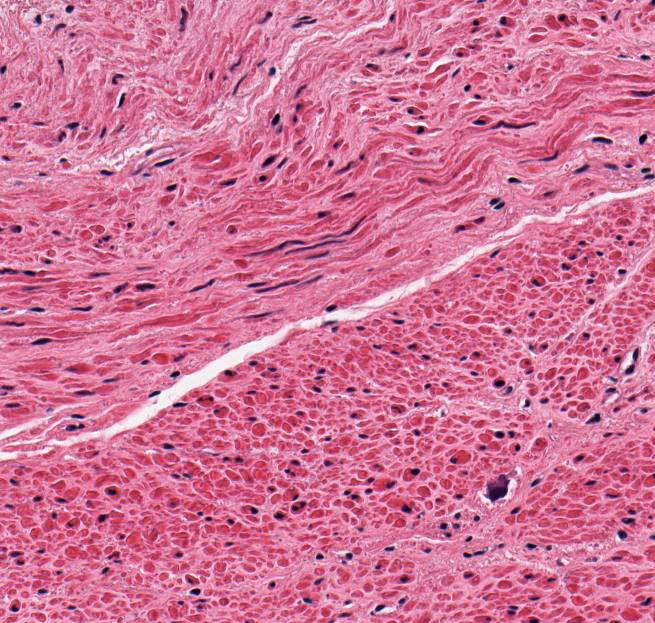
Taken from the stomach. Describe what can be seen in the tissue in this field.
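There are two muscle layers here, cut in different planes: lengthwise in the upper left, across in the lower right. Up top the smooth muscle cells run as wavy spindles, sloping from the left edge toward the upper right, with elongated, dark, cigar-shaped nuclei along the fibres. Below, the cross-cut cells are small rounded pink profiles, and only some hold a central dark nucleus.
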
